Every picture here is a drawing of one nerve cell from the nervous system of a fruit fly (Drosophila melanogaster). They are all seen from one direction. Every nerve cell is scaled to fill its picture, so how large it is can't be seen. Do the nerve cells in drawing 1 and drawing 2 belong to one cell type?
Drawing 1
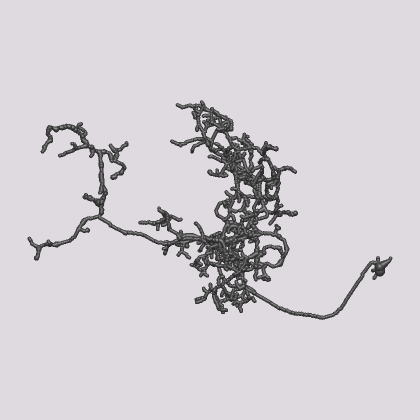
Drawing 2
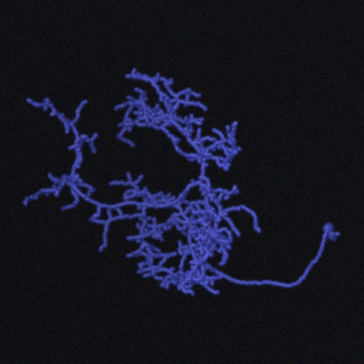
yes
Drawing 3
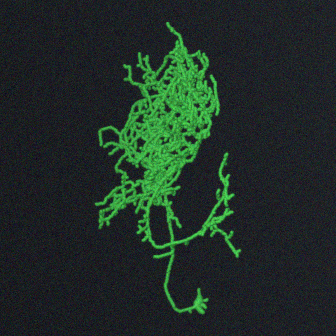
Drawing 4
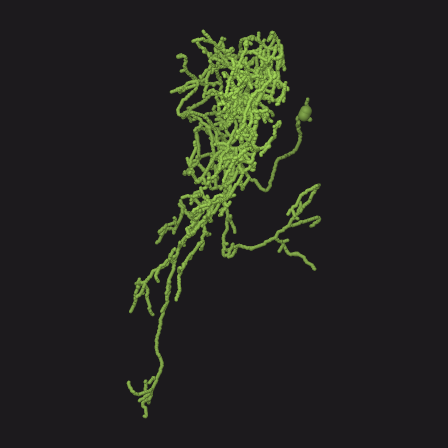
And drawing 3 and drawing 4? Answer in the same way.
yes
